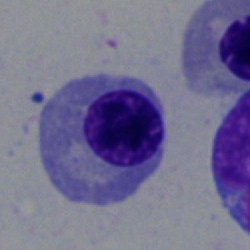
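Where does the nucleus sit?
Off-centre, toward the upper right, I think.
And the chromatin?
Coarse, dark clumps with paler areas between.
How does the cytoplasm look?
Abundant and pale blue-grey, paler beside the nucleus on its lower left.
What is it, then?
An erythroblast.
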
